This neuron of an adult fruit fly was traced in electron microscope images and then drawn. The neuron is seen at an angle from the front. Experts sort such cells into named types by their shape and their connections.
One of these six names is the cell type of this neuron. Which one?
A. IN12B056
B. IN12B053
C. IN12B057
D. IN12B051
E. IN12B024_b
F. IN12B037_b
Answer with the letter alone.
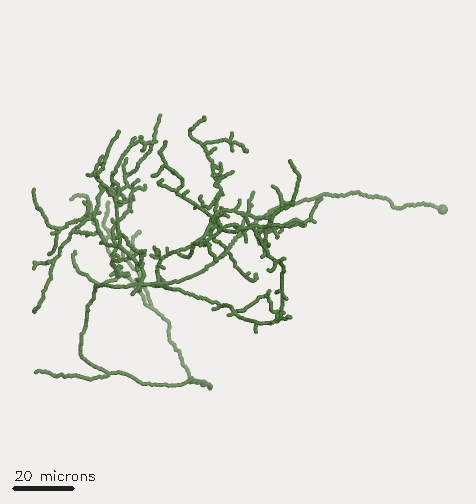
D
